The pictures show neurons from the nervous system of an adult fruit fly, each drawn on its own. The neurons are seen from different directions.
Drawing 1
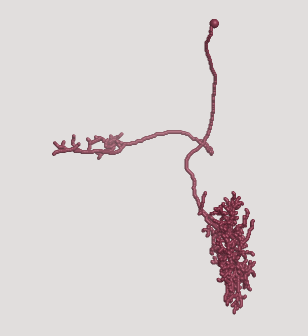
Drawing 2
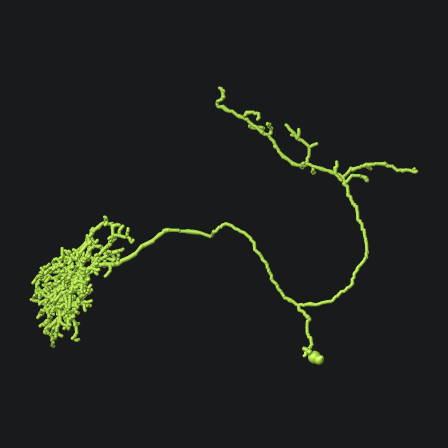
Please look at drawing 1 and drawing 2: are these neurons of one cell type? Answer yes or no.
yes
